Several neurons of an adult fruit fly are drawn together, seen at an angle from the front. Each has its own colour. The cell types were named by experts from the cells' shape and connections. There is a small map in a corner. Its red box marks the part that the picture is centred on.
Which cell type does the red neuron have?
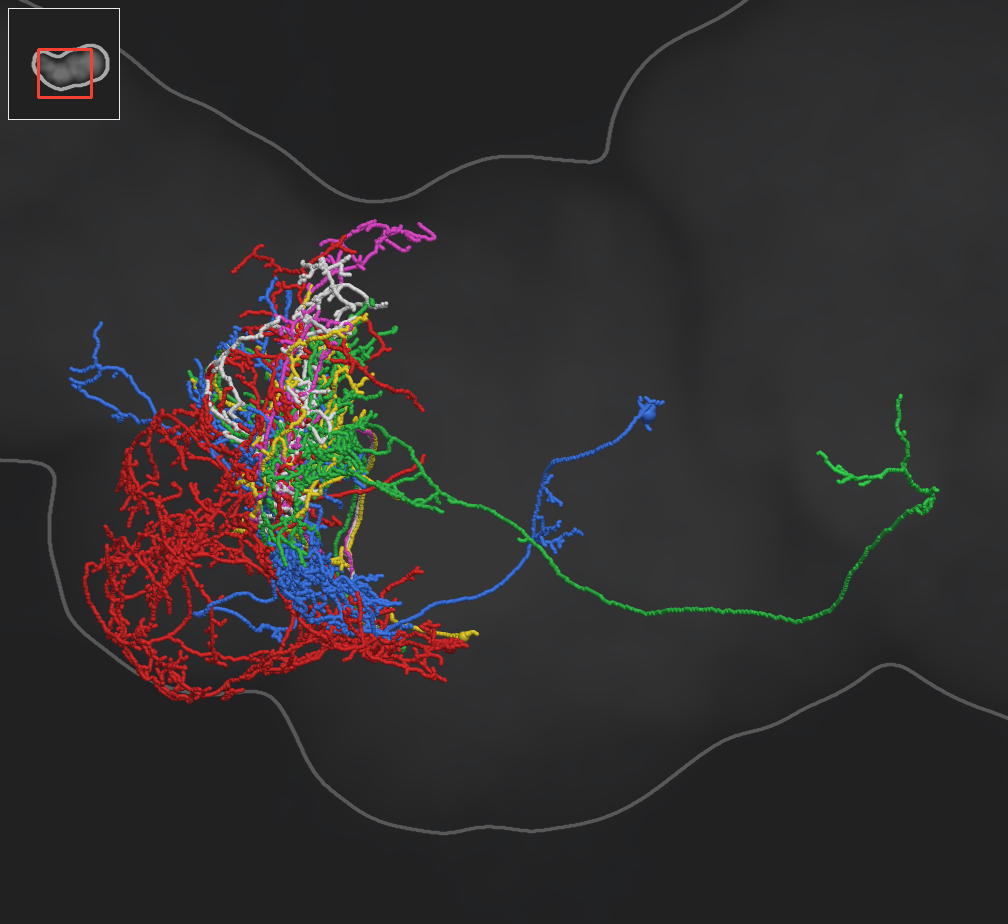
IN13B008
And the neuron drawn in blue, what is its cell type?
IN01A017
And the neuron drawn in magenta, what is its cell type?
IN06B079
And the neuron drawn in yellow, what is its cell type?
IN06B066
